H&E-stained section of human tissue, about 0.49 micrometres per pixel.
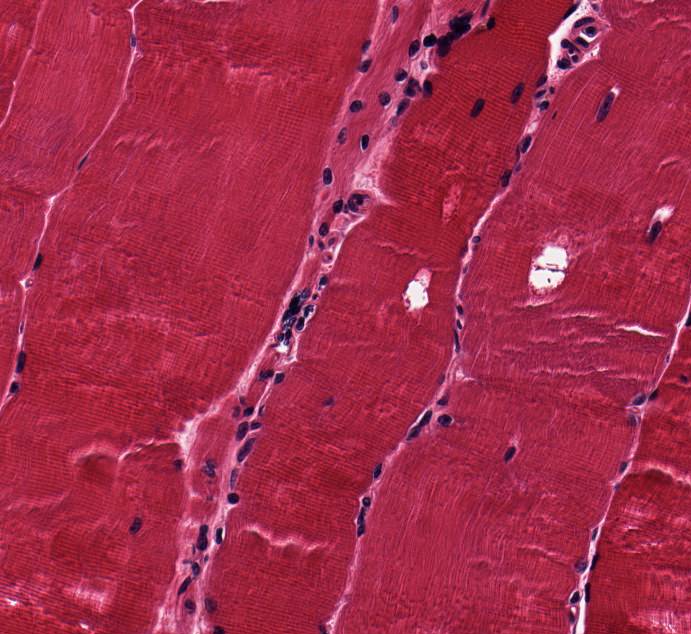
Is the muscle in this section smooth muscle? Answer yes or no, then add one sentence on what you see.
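No. The muscle fibres show fine cross-striations running across their width.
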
